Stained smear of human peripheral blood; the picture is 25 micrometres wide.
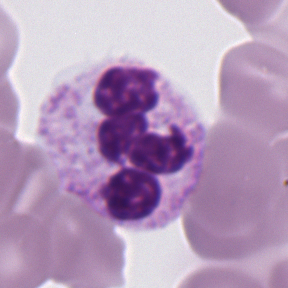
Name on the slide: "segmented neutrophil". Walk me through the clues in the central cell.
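Start with the nucleus of this segmented neutrophil: it is divided into four separate lobes, stacked from the top of the cell to the bottom.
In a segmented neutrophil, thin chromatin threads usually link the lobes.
The chromatin in these lobes is dense and dark purple.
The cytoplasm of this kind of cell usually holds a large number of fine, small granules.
That goes with what you see here, where fine pink-purple granules fill the cytoplasm.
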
